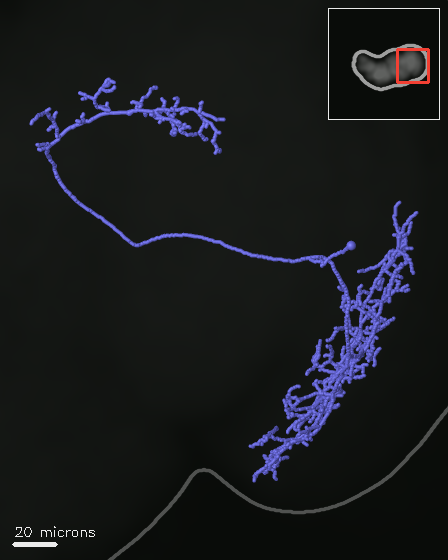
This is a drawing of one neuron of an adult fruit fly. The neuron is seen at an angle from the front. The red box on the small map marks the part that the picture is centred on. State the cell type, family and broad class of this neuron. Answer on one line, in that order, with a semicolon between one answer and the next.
MeVP48; MeVP; visual projection neuron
